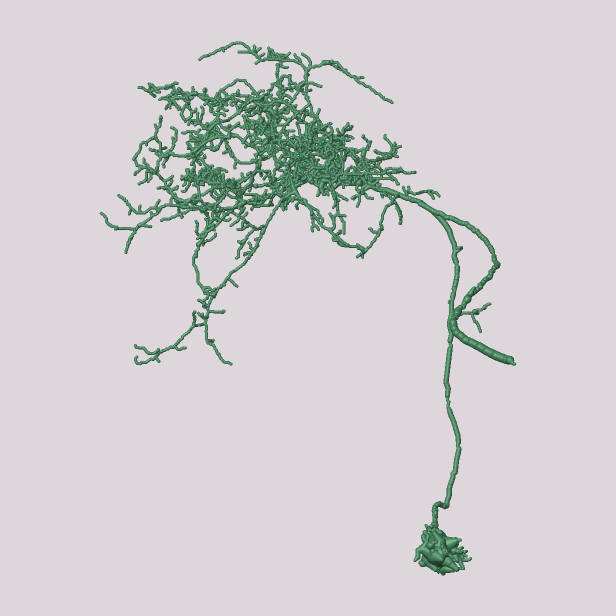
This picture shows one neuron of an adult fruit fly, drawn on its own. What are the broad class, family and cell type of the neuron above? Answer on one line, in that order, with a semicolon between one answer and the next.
motor neuron of the nerve cord; hemilineage 16B; DVMn 1a-c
